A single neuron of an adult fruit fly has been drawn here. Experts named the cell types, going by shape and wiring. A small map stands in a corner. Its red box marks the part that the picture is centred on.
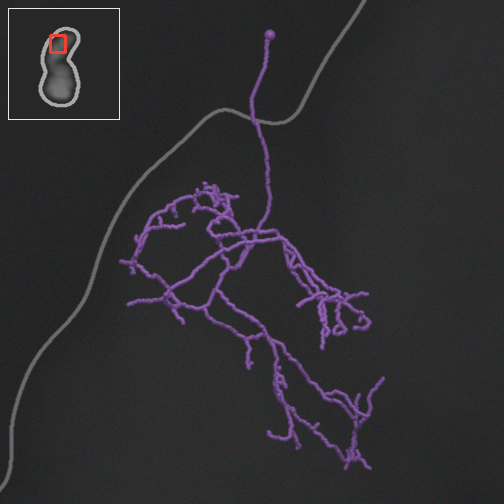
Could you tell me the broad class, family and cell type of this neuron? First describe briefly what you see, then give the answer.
Its cell body lies at the top of the picture. In this view it is taller than it is wide. It is a nerve-cord intrinsic neuron. The family is hemilineage 20A.22A. Its cell type is IN20A.22A022.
